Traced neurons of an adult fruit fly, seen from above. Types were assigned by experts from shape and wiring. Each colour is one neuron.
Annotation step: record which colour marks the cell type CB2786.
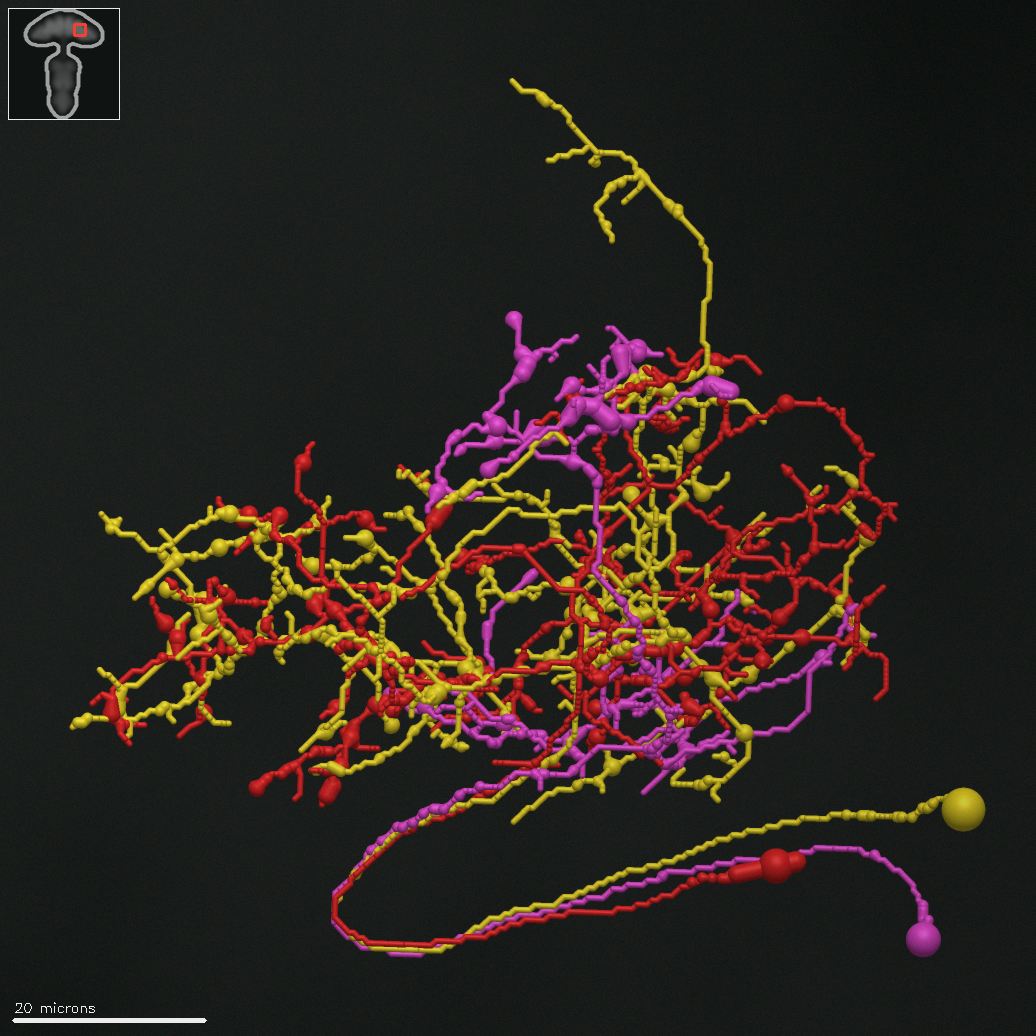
red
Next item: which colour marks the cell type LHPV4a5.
magenta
